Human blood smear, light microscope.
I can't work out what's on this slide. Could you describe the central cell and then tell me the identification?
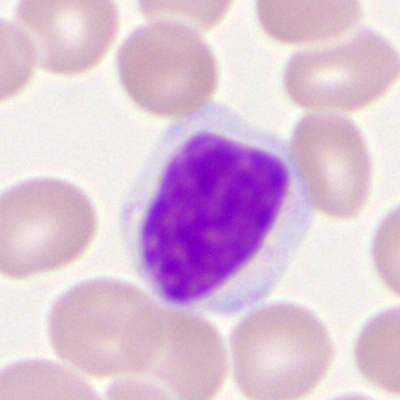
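First, the outline: rounded and smooth, with no surface projections. Next, the chromatin, which is dark purple and clumped, with paler patches between the clumps. Then the cytoplasm, a scant rim of very pale blue around the nucleus, containing no vacuoles. This is a lymphocyte.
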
